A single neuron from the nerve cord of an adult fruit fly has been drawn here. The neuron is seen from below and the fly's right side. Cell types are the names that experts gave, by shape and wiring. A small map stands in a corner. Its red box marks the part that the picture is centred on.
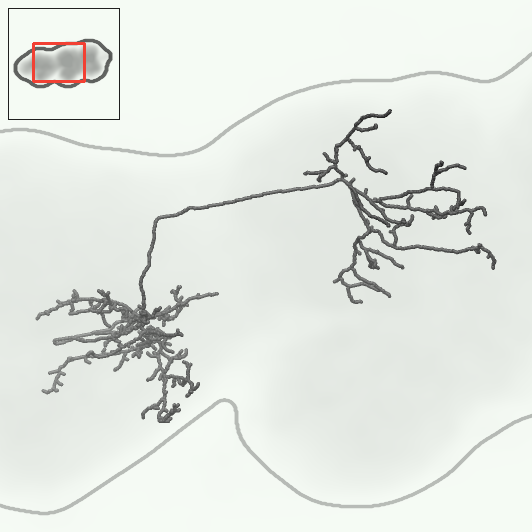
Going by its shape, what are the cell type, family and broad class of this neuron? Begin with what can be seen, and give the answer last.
Dozens of branch ends can be seen. As drawn here it is wider than it is tall. It is of cell type IN18B042. Its family is hemilineage 18B. Its broad class is nerve-cord intrinsic neuron.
